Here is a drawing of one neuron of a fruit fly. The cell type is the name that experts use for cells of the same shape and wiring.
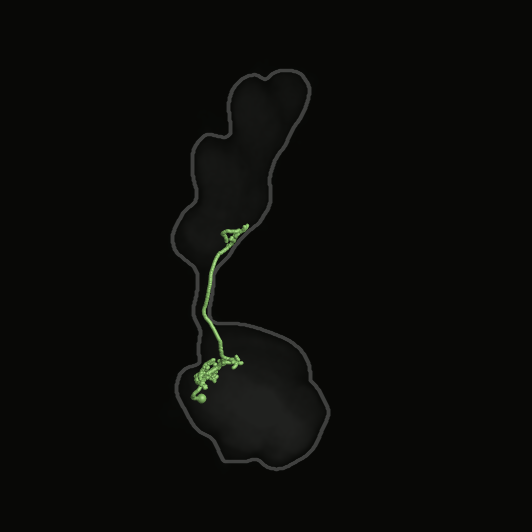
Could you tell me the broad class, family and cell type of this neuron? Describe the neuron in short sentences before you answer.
The cell body is at the bottom of the picture. In this view it is more than twice as tall as it is wide. It is a descending neuron. Its family is hemilineage MX12. Its cell type is DNg12_c.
